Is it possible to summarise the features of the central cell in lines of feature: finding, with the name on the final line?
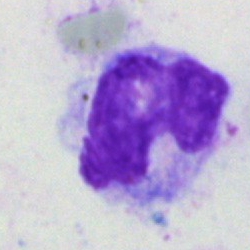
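Nucleus: folded, I'd say, with a deep notch opening downward at its lower right
Nuclear share: most of the cell, so only a fairly narrow rim of cytoplasm remains
Granules: looking closely, no coarse dark ones in the cytoplasm
Outline: irregular, not smoothly round
Name: monocyte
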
